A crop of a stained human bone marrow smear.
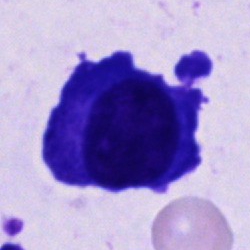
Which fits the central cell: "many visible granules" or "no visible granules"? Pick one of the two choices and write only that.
No visible granules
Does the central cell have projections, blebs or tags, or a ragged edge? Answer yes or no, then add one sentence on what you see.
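Yes. The cell outline is irregular, with ragged, knobby edges.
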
